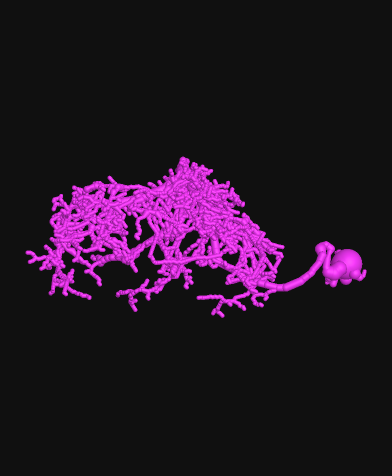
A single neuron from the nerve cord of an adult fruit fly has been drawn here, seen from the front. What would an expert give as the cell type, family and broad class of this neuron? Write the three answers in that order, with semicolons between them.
MNad16; hemilineage 06A; motor neuron of the nerve cord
